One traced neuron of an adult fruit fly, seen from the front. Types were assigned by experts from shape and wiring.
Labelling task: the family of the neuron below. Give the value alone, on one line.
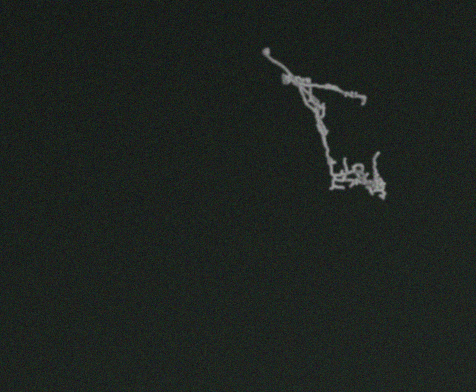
hemilineage VPNp&v1_posterior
